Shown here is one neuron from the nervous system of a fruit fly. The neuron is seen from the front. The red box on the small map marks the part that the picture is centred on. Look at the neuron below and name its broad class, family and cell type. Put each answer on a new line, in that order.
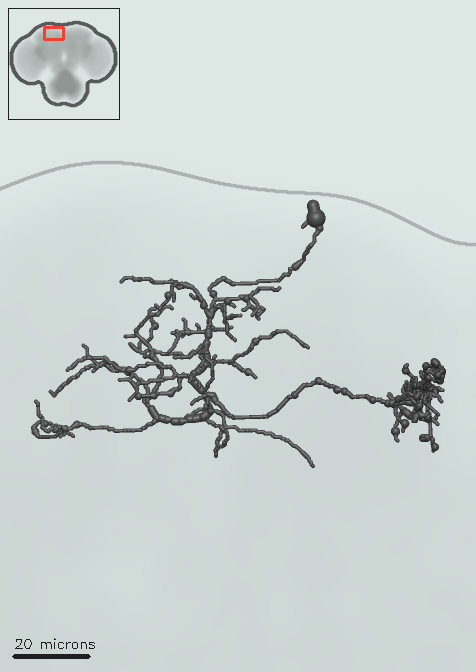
central-brain intrinsic neuron
hemilineage CLp1
SMP345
